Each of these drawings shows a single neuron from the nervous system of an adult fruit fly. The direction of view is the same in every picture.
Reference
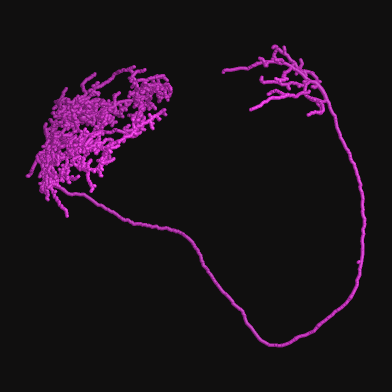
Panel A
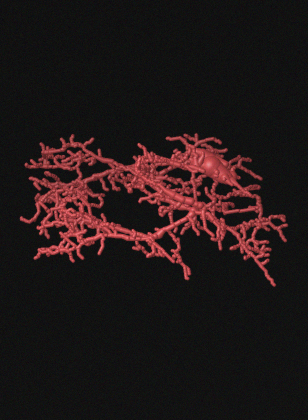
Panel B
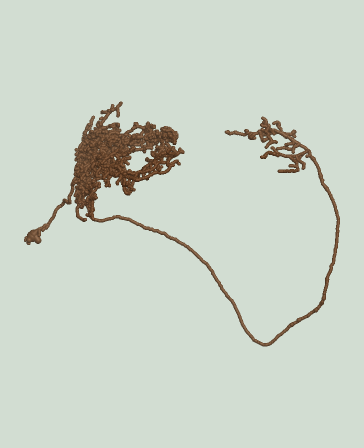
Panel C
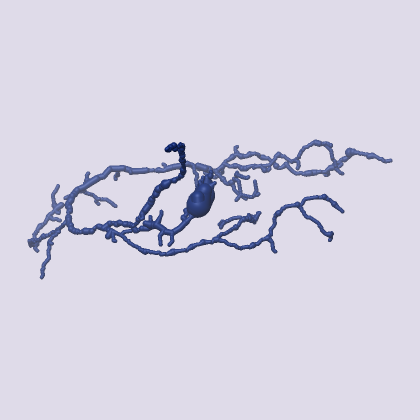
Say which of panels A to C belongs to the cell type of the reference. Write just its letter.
B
